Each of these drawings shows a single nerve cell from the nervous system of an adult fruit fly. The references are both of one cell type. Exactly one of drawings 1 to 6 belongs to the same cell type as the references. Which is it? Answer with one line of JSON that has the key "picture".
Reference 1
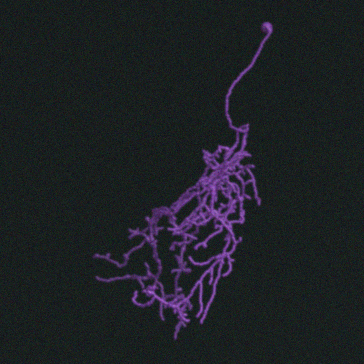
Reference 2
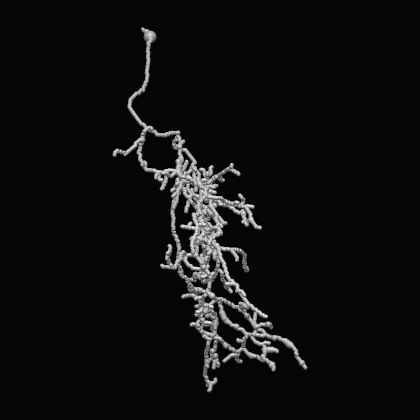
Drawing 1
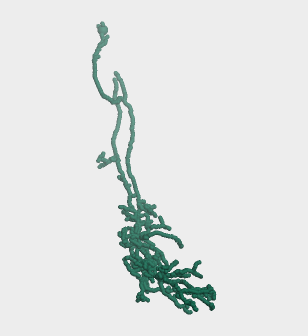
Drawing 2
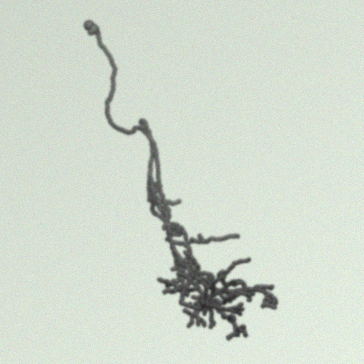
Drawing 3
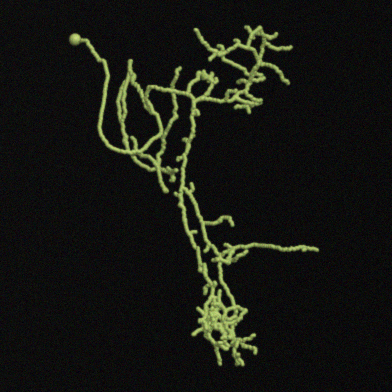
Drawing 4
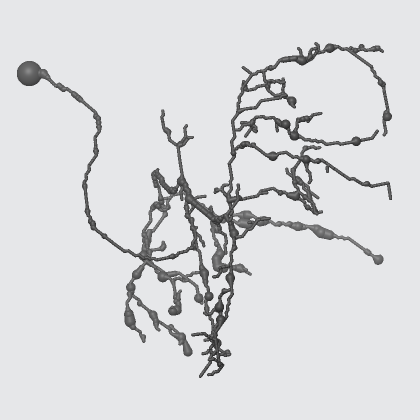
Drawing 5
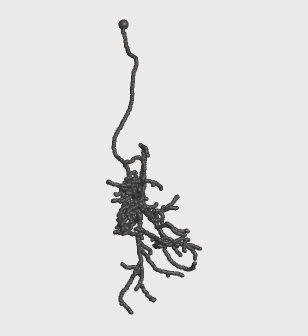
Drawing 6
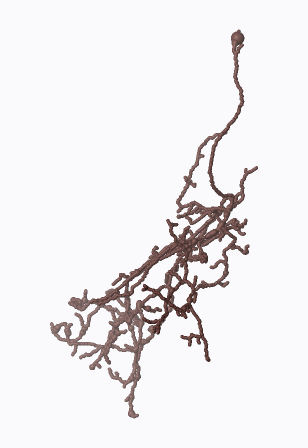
{"picture": 6}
